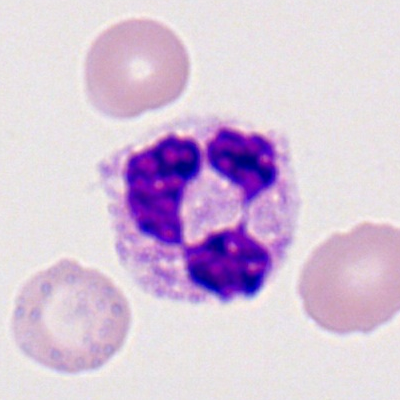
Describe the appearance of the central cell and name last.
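Roughly round in outline, the cell has a nucleus divided into several separate dark lobes. These lobes are arranged around a central patch of pale cytoplasm. Its chromatin is dark purple and coarsely clumped. This is a segmented neutrophil.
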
